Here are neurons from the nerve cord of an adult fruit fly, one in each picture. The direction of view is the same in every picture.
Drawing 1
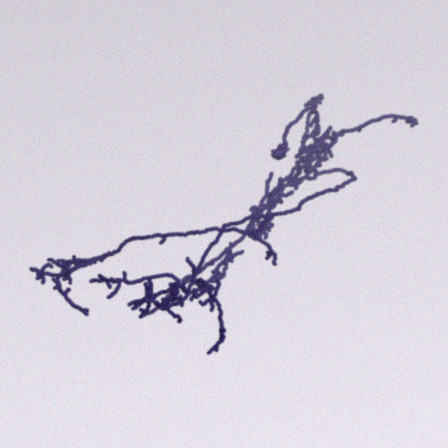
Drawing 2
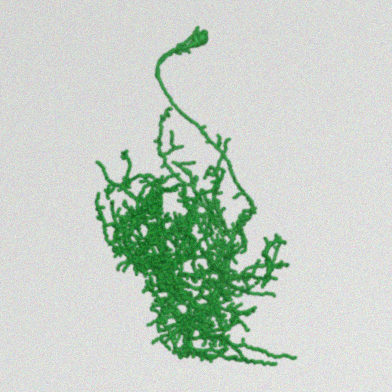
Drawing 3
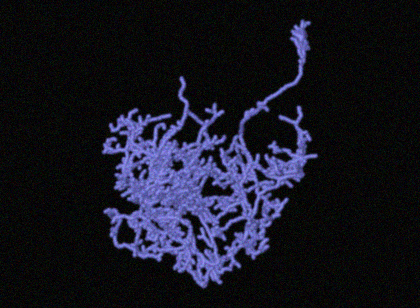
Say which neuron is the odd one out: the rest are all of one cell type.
Drawing 1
